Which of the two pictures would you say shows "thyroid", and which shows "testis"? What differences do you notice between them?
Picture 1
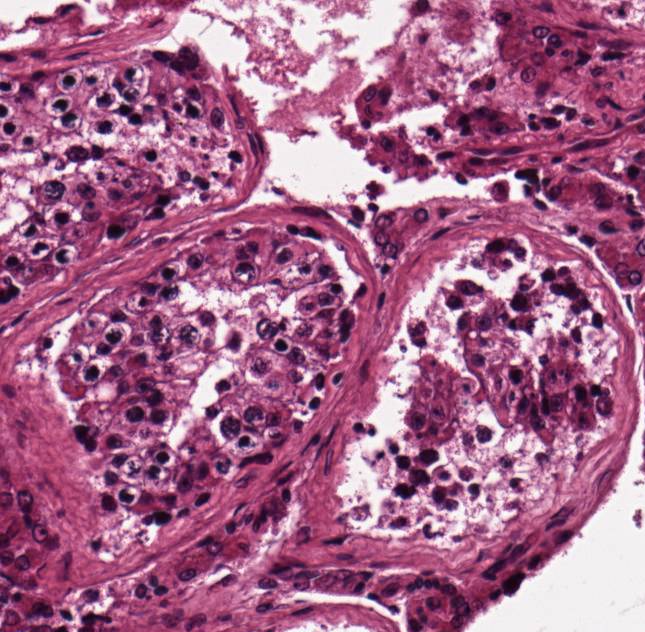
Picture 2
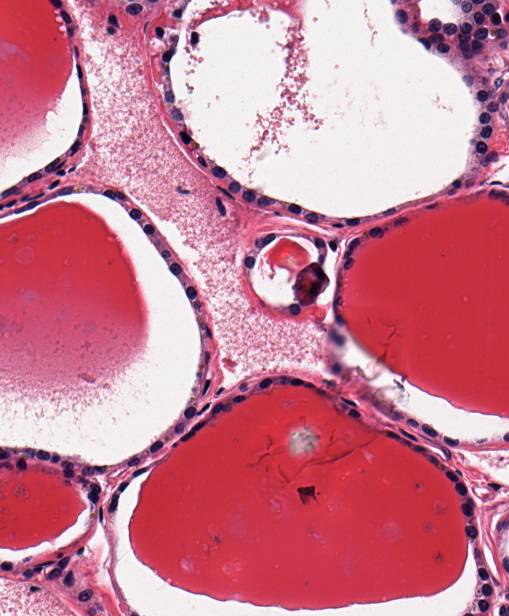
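Picture 1 shows testis and picture 2 shows thyroid. Picture 1 consists of rounded tubular cross-sections filled with cells: two whole ones in the centre and lower half, and parts of others along the top. Each tubule is bounded by a thick, pink, layered fibrous wall containing flattened spindle-shaped nuclei.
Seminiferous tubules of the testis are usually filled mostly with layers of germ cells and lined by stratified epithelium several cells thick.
Picture 2 is filled by closely packed, rounded follicles of varying size, most of them filled with homogeneous, deep pink colloid. Each follicle is lined by a single layer of flattened to low cuboidal cells with small dark nuclei.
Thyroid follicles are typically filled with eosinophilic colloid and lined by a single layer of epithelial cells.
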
